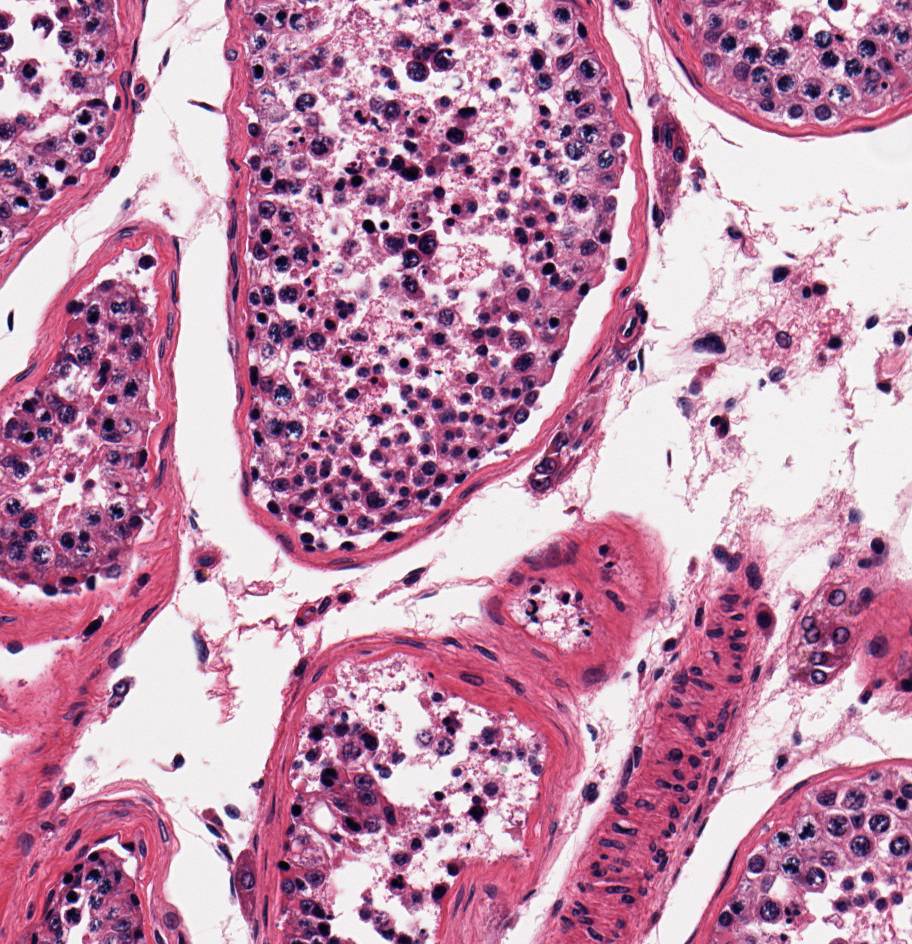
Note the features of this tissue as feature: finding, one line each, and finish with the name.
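Layout: rounded to oval tubules in cross-section, separated by wide pale spaces
Boundary: thin pink layer holding flattened cells with elongated nuclei
Contents: many rounded cells with round, darkly stained nuclei
Stroma: loose and pale at right, wispy fibrils, sparse scattered cells
Name: testis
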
